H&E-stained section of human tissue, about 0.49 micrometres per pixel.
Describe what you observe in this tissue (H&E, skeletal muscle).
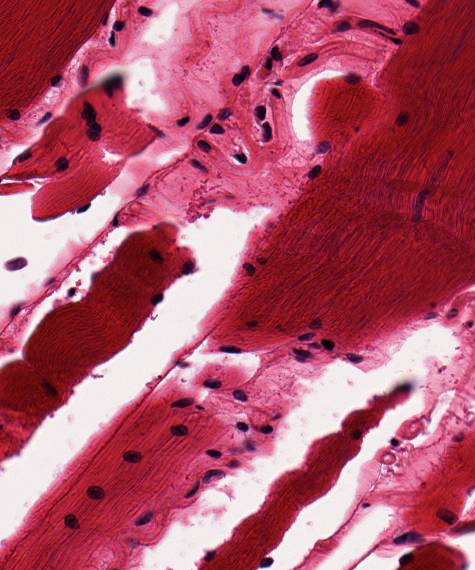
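Wide empty white clefts separate many of the muscle fibres, chiefly in the left and lower field. Between fibres: pale pink connective tissue with scattered small dark nuclei, widest at upper centre. Top centre: pale pink wavy strands with elongated dark nuclei lying between the fibres. No fat cells anywhere.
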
